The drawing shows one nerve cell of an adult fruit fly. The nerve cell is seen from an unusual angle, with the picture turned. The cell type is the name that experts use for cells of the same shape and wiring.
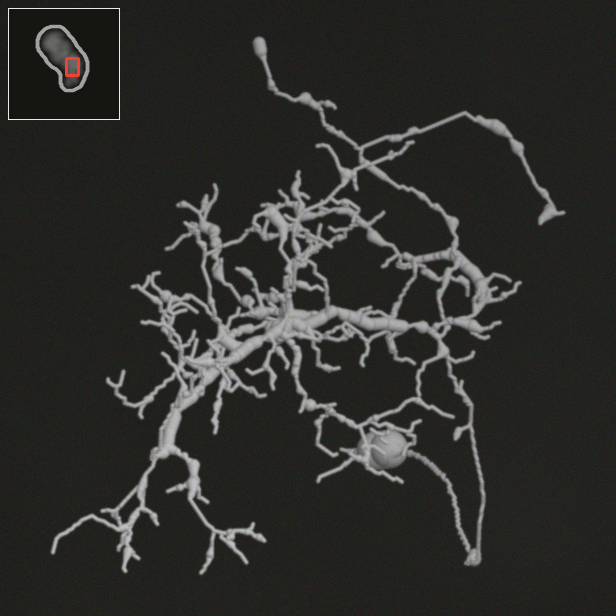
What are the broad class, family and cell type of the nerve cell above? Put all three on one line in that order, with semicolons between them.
nerve-cord intrinsic neuron; hemilineage 20A.22A; IN20A.22A036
